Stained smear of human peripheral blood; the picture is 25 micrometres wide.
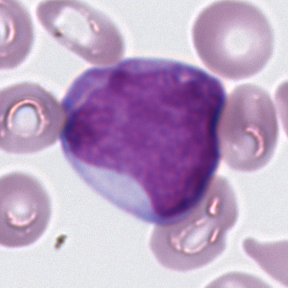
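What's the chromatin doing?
It's finely textured and evenly spread, no coarse dark clumps.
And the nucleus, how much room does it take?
Most of the cell.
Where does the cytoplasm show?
Mostly in a pale blue crescent at the lower left.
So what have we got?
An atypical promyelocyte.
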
